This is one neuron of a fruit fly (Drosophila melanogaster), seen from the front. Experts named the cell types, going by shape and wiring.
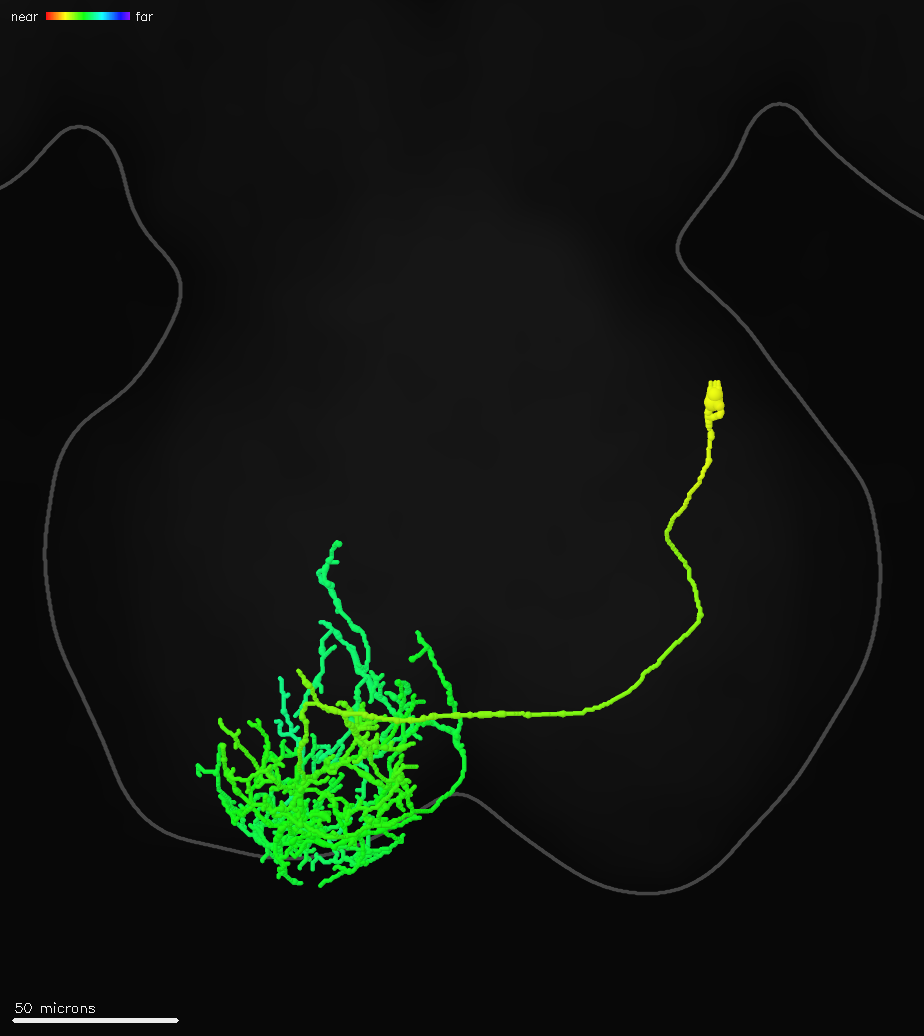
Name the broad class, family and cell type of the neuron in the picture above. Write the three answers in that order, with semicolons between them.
nerve-cord intrinsic neuron; hemilineage 01A; IN01A039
